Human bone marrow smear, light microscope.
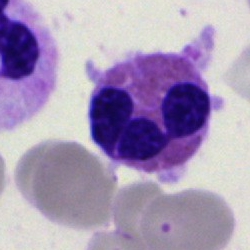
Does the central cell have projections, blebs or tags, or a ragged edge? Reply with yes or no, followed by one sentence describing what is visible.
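Yes. Small irregular projections stick out from the upper edge of the cell.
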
